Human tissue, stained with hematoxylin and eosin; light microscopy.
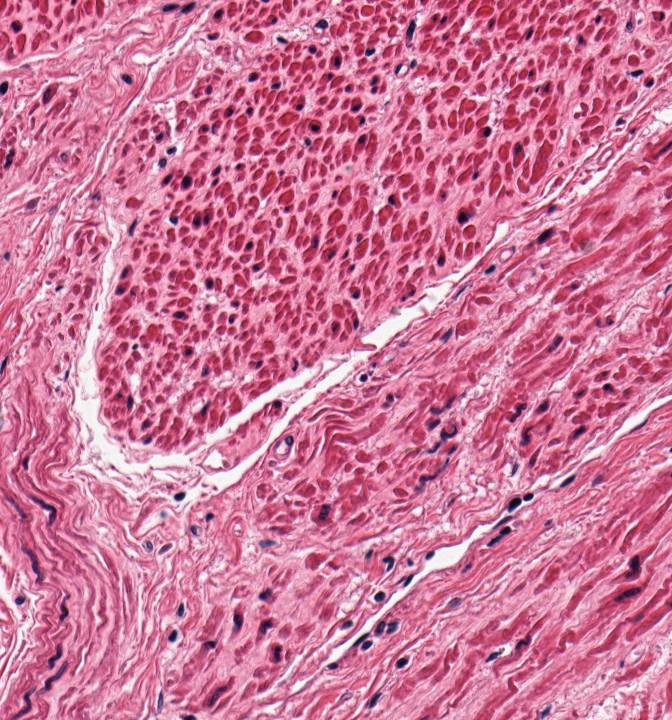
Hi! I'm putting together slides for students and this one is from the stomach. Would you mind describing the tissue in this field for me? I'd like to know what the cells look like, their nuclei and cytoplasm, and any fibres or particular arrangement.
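Notice the large bundle of fibres cut in cross-section filling the upper middle. At the lower right the fibres are cut lengthwise, running diagonally from lower left toward upper right, with elongated nuclei lying parallel to them. Wavy pink bands of collagen fill the lower left corner.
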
